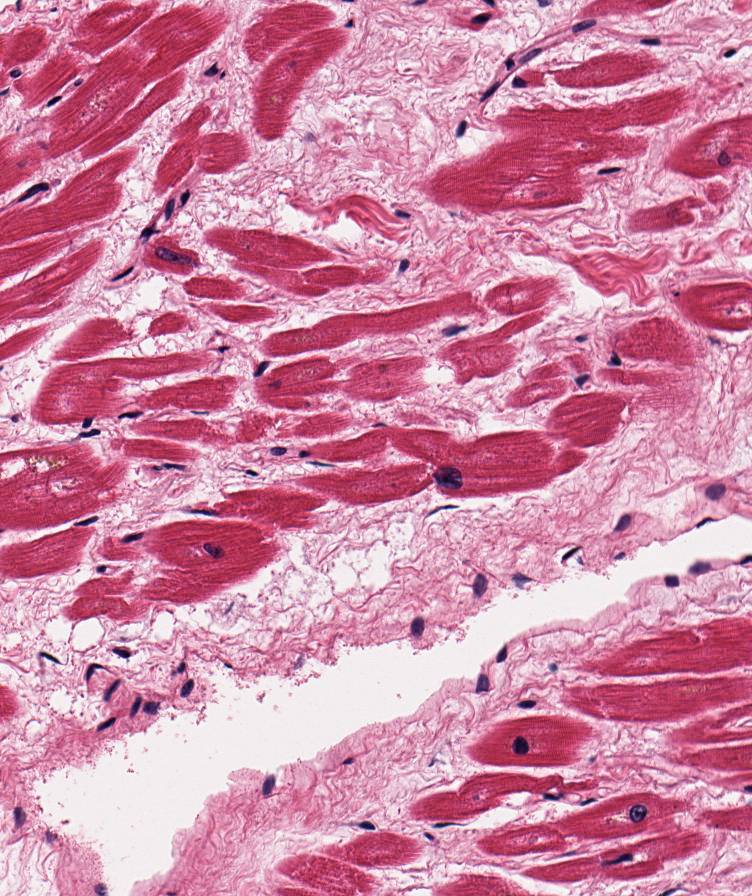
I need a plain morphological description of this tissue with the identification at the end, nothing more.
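The muscle fibres here sit apart, separated by wide stretches of loose, pale pink, wavy connective tissue. Scattered singly through that tissue are small dark spindle-shaped nuclei. Over on the left, a few fibres carry fine yellow-brown granules beside the nucleus. There are no fat cells in the field. This is atrial appendage of the heart.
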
